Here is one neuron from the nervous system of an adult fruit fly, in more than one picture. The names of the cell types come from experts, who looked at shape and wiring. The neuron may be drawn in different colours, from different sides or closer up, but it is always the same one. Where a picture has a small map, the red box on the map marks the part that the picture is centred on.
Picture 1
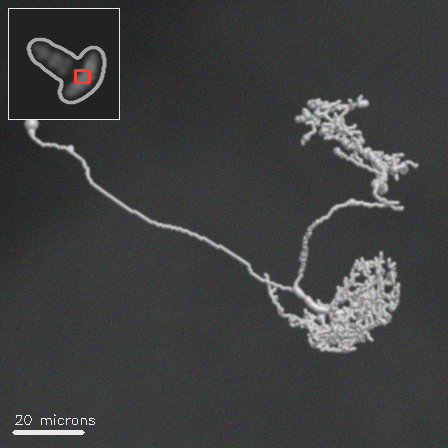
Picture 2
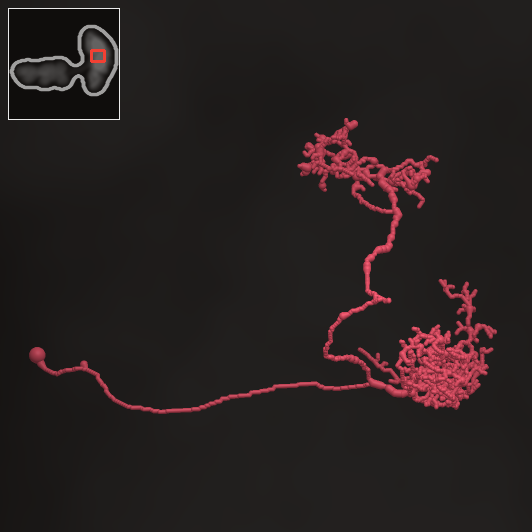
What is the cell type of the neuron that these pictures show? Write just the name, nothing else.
hDeltaC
